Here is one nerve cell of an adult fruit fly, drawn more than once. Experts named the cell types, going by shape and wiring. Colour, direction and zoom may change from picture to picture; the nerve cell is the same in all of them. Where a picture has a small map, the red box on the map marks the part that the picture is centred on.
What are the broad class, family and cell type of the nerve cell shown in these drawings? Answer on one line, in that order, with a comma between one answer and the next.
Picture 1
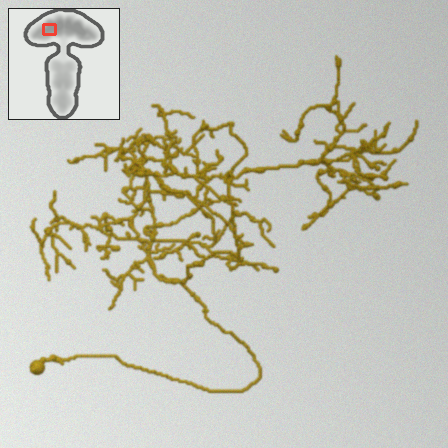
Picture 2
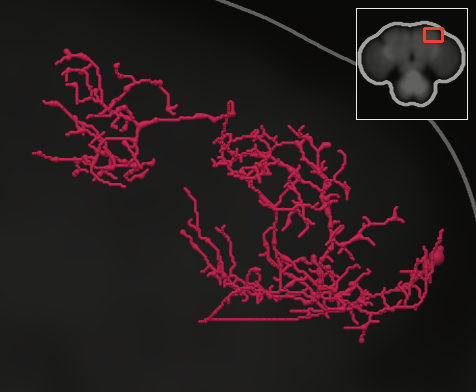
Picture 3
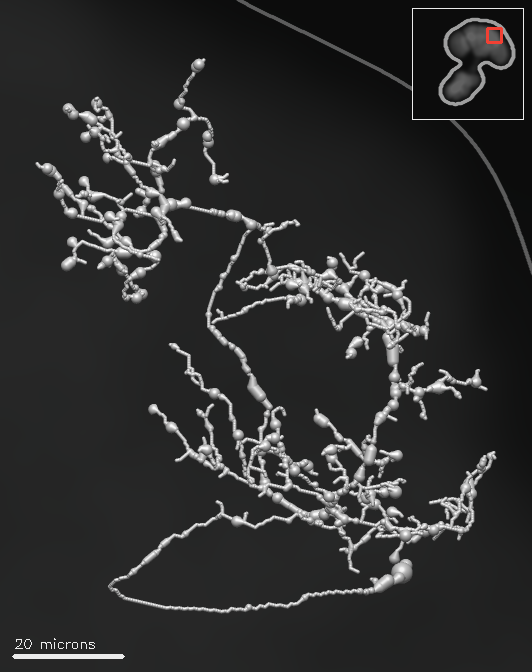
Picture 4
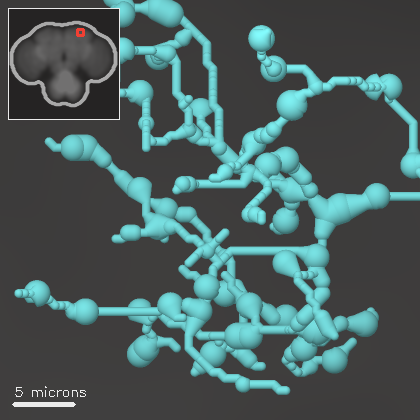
central-brain intrinsic neuron, hemilineage LHp1, LHPV4h3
